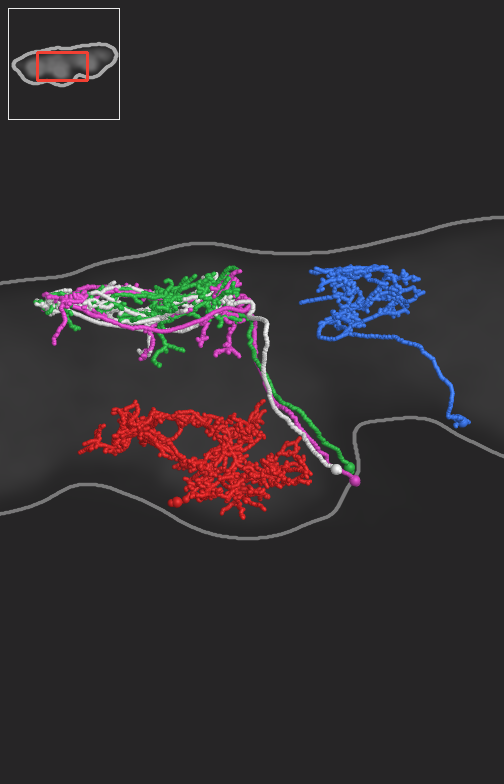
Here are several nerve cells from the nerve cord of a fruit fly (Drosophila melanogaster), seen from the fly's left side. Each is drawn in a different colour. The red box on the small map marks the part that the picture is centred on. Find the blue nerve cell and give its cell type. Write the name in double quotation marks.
"IN07B030"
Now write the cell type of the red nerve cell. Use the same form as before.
"IN00A031"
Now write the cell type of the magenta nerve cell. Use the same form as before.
"IN06A048"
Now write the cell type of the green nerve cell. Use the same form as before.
"IN06A023"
